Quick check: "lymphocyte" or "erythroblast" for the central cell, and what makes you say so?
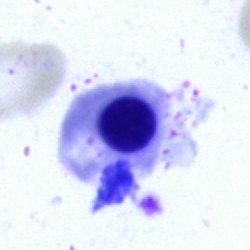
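The answer is erythroblast, not lymphocyte.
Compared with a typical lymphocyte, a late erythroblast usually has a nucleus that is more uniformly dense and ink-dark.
The chromatin here is dense and almost uniformly dark purple, which agrees with that. The nucleus lies off-centre, toward the upper right, within plentiful pale lavender-blue cytoplasm. The outline is smooth on the left and ragged on the right.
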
